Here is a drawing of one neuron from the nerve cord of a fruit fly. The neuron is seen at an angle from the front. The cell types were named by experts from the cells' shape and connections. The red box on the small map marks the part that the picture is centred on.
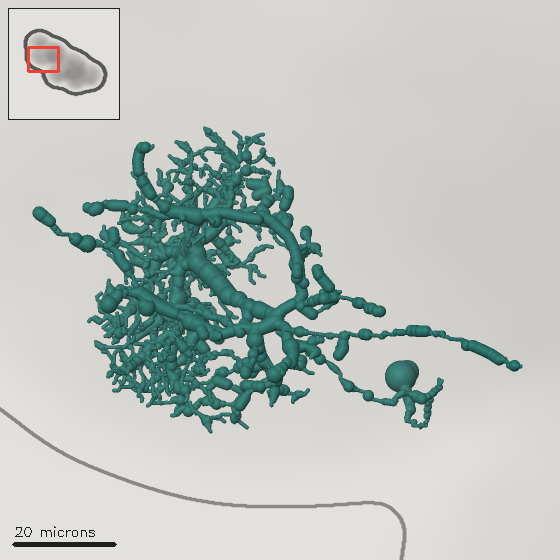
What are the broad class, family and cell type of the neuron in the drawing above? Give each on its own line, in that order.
nerve-cord intrinsic neuron
hemilineage 13B
IN13B014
